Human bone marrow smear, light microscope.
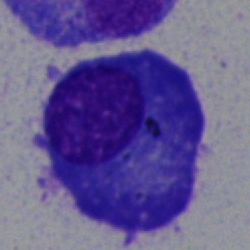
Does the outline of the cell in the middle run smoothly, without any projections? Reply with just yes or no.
No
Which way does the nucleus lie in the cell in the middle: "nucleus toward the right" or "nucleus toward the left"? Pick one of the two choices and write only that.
Nucleus toward the left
